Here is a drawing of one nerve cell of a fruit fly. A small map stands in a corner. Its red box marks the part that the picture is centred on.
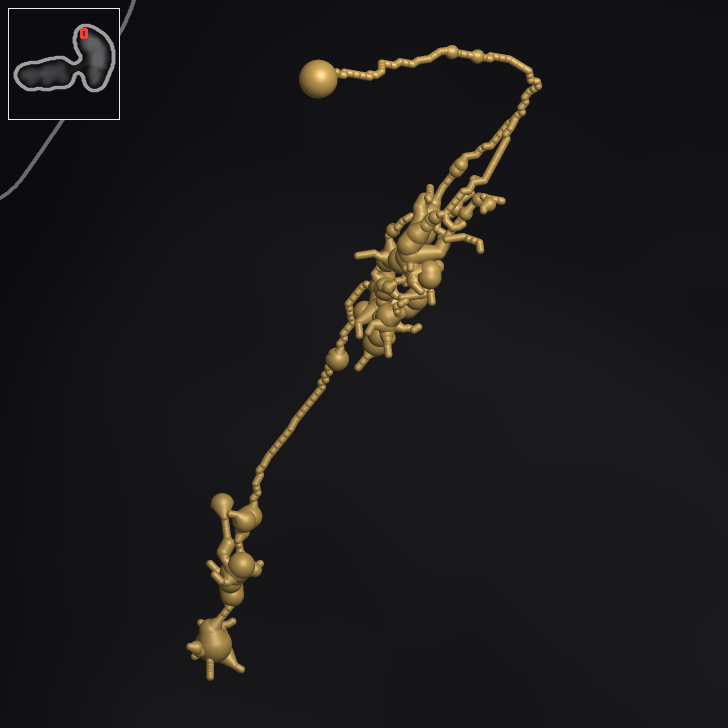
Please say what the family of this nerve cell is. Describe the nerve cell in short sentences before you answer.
It is in the brain and does not reach the nerve cord. Its cell body lies at the top of the picture. It is an optic-lobe intrinsic neuron. Its family is Mi.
